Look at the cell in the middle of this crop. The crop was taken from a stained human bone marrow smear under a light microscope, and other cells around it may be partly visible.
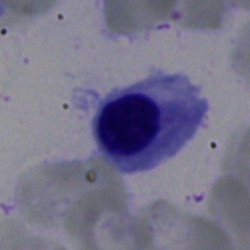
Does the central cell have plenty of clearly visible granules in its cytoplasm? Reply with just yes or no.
No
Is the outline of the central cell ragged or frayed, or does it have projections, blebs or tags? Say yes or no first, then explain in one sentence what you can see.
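Yes. The cytoplasmic edge at the upper right is ragged with small projections.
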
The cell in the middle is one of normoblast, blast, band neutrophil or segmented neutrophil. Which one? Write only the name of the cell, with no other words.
normoblast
